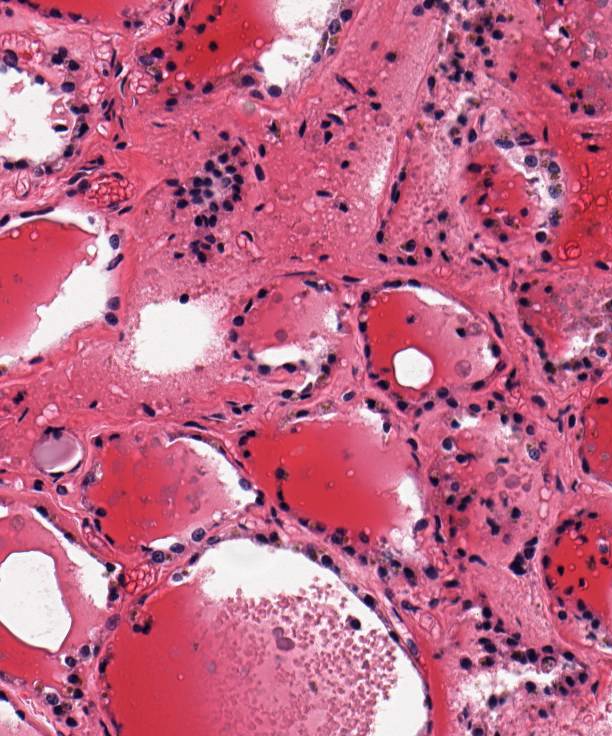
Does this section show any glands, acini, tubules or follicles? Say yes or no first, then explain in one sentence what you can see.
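Yes. The field is made of closely packed rounded follicles of widely varying size, separated by thin strands of pink stroma.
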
